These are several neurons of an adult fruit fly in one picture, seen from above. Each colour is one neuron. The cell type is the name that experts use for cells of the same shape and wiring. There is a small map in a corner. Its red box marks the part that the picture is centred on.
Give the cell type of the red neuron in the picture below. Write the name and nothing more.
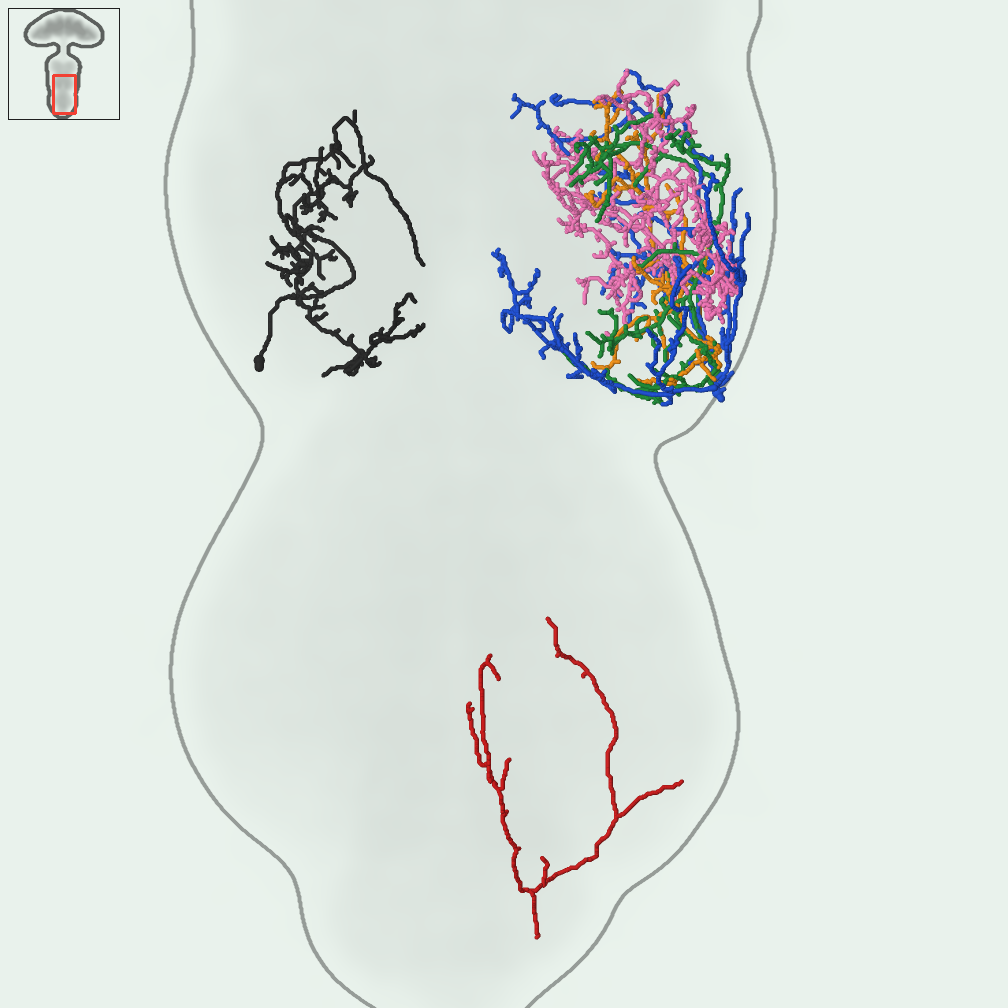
SNpp48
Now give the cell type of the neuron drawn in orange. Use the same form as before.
IN13A072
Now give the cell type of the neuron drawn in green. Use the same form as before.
IN13A064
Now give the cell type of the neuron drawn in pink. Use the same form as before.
IN13A054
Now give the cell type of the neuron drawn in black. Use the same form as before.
IN01B037_a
